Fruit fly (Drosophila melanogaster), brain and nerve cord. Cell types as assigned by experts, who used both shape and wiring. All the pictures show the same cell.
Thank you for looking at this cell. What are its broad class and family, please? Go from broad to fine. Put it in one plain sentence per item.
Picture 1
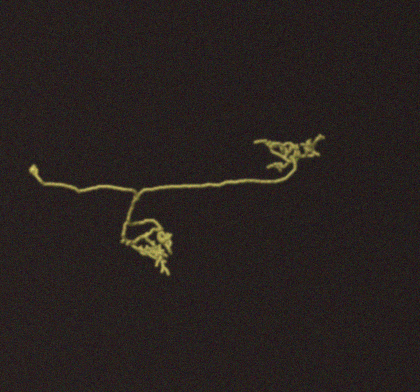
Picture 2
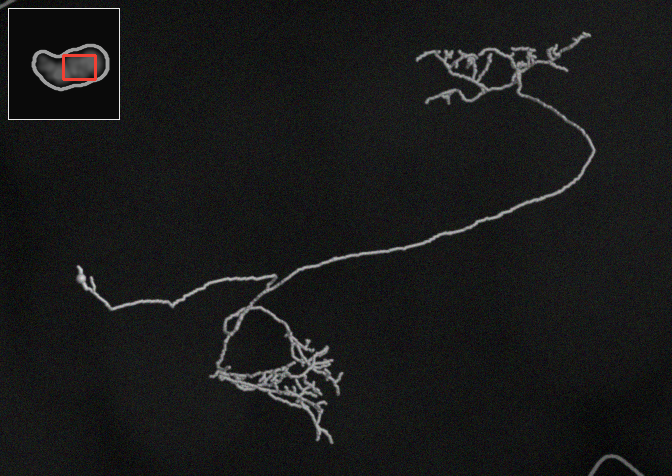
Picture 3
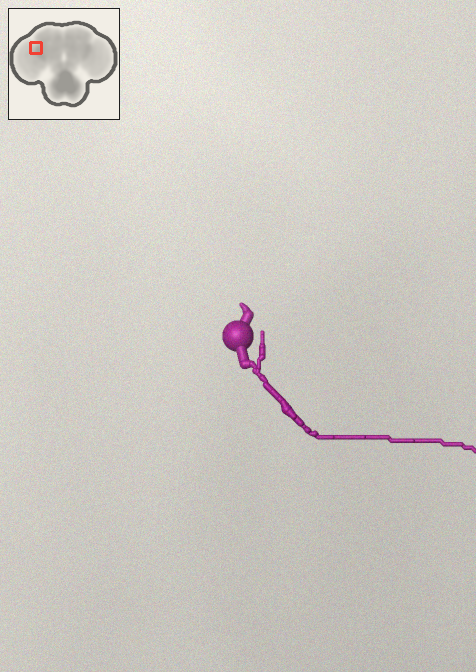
A central-brain intrinsic neuron of hemilineage VLPl2_medial.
